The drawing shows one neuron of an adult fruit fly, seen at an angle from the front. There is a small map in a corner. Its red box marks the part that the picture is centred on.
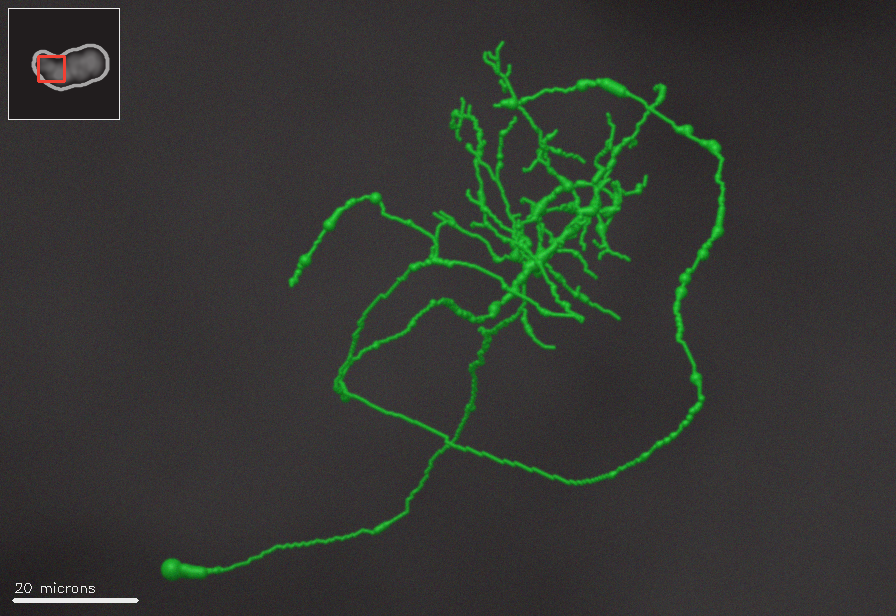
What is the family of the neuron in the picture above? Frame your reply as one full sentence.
The neuron is recorded as family hemilineage 07B.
